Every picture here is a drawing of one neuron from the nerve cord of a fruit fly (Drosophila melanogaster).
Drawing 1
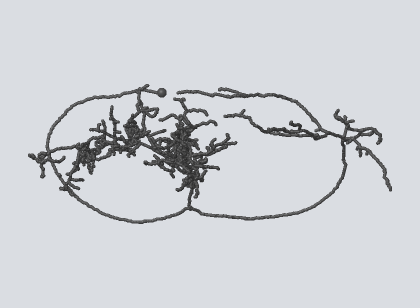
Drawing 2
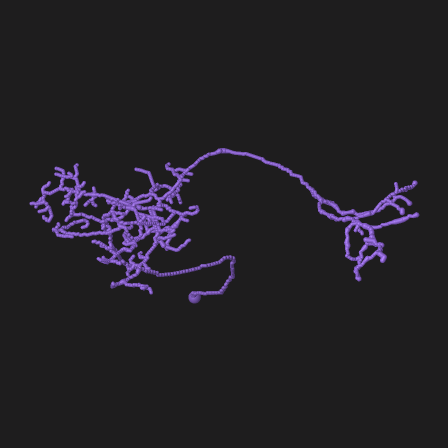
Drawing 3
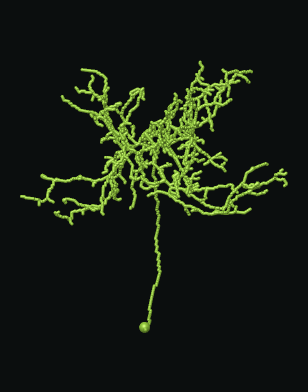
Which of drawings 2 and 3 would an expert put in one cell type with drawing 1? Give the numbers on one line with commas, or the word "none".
none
